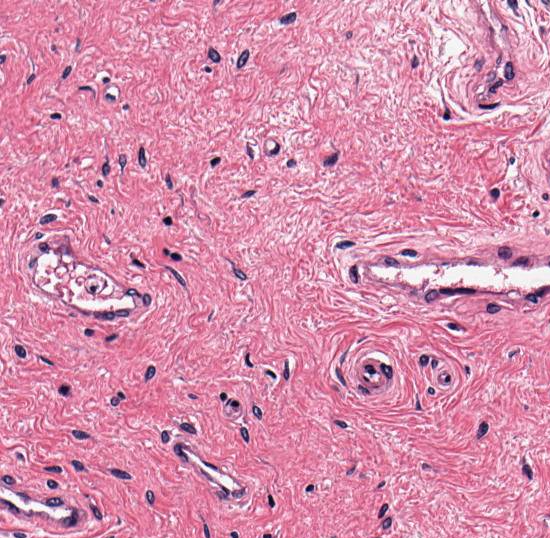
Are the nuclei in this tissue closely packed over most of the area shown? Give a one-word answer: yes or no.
No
